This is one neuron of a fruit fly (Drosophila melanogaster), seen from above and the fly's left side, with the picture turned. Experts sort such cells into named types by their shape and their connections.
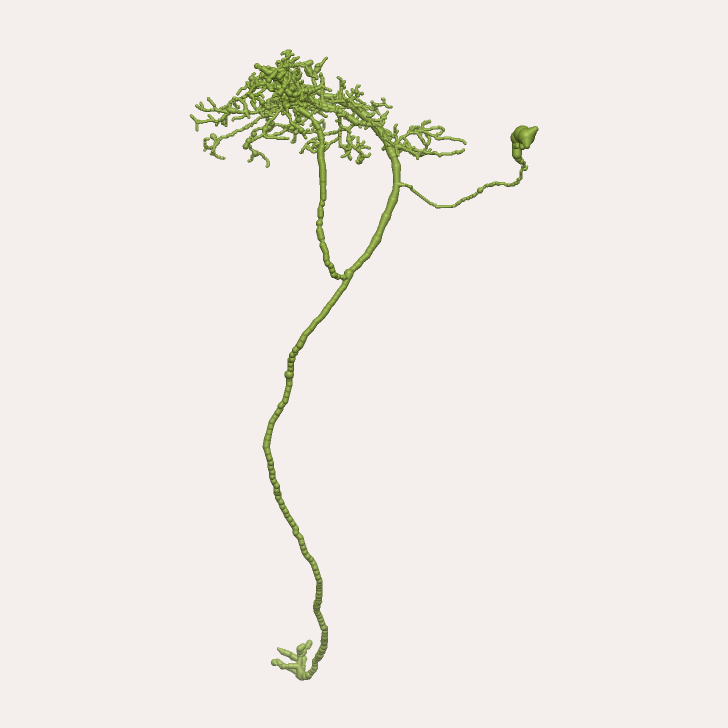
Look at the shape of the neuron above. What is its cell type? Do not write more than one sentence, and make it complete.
This neuron is an instance of the cell type CB1076.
